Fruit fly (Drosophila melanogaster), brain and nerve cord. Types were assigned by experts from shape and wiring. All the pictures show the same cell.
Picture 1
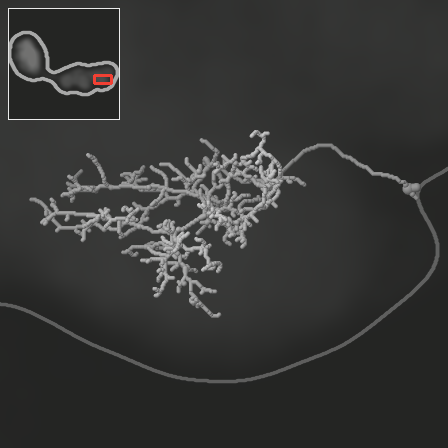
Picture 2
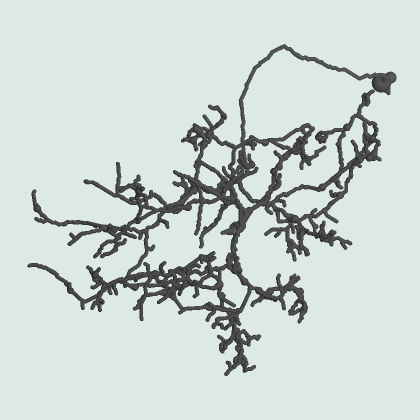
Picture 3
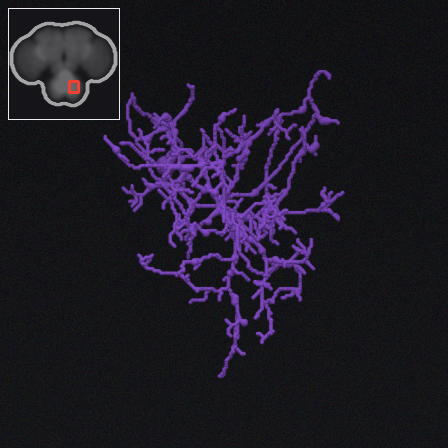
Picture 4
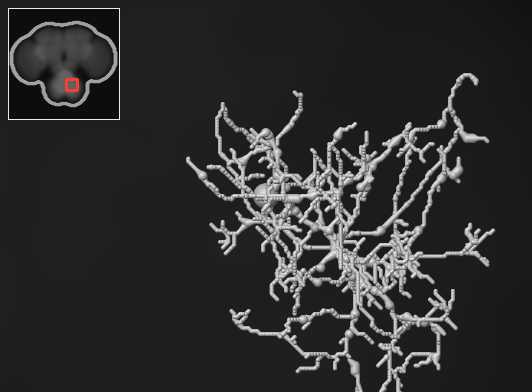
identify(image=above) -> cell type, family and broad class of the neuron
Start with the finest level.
IN20A.22A044; hemilineage 20A.22A; nerve-cord intrinsic neuron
